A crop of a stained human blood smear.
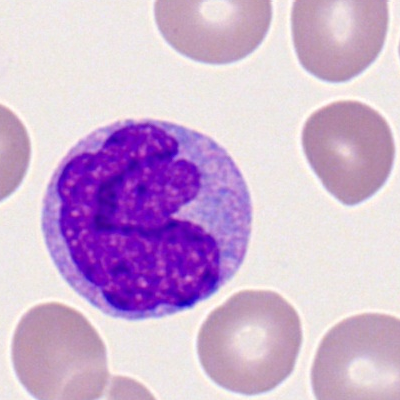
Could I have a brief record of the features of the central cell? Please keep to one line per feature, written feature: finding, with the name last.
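Chromatin: purple, mottled with many small pale gaps
Cytoplasm: pale grey-blue
Granules: fine, faint, pinkish, like dust
Name: monocyte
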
